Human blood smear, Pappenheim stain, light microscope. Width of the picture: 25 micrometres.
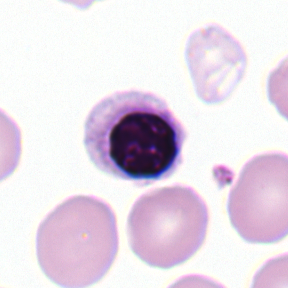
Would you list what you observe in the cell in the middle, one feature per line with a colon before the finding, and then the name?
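Chromatin: dense, dark purple, coarse clumps separated by slightly paler streaks
Nucleoli: none seen
Cytoplasm texture: faint and finely granular, no coarse coloured granules
Vacuoles: none in the cytoplasm
Name: normoblast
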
